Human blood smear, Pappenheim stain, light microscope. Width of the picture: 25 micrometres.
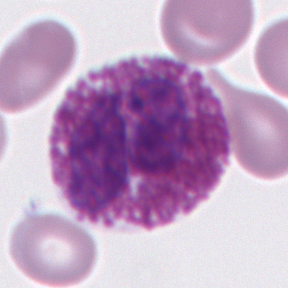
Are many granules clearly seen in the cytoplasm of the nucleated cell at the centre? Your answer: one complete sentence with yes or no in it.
Yes, there is a large number of visible granules in the cell's cytoplasm.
